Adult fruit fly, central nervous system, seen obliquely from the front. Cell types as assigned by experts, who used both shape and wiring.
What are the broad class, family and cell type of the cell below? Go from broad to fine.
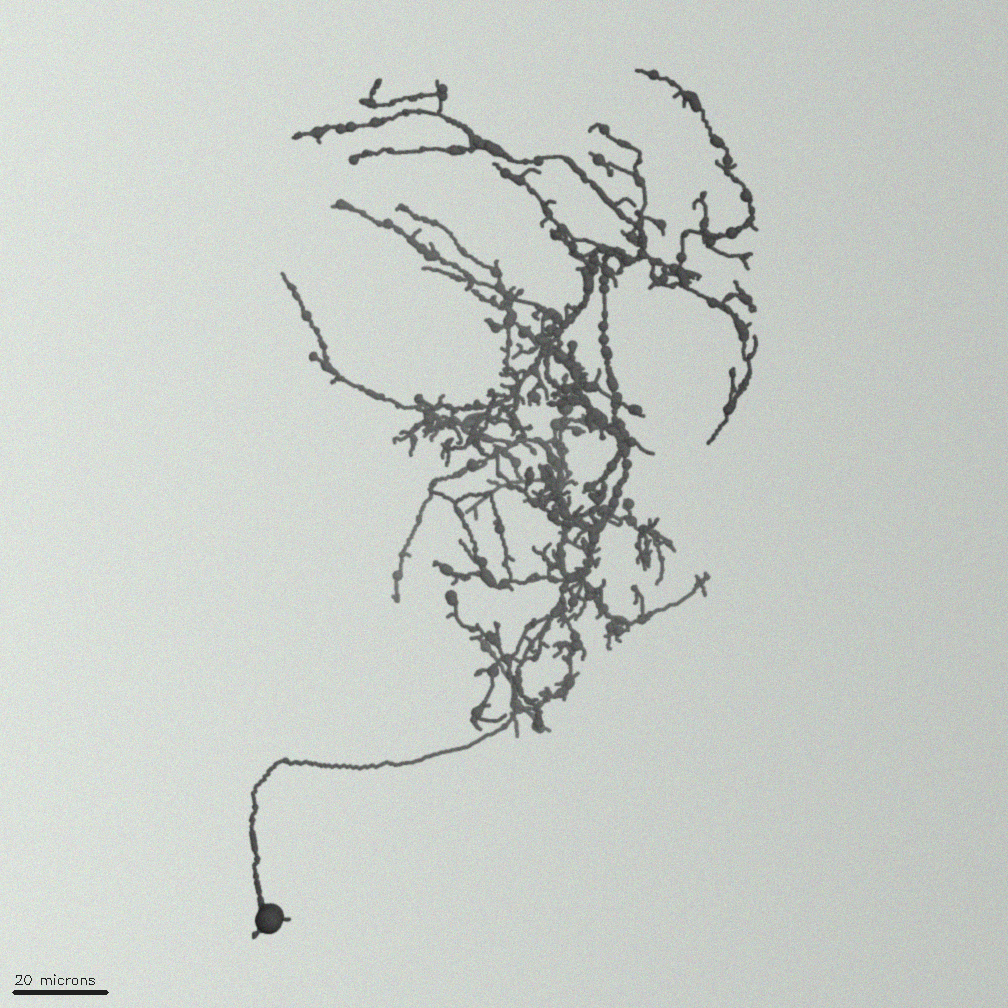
central-brain intrinsic neuron; hemilineage WEDa2; PLP022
